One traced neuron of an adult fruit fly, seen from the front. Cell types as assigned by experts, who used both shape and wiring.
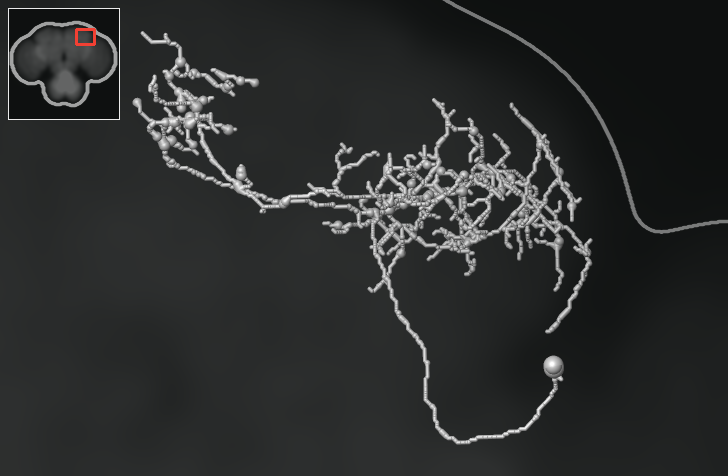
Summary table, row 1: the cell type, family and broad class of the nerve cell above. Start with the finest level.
CB2172; hemilineage LHa1; central-brain intrinsic neuron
